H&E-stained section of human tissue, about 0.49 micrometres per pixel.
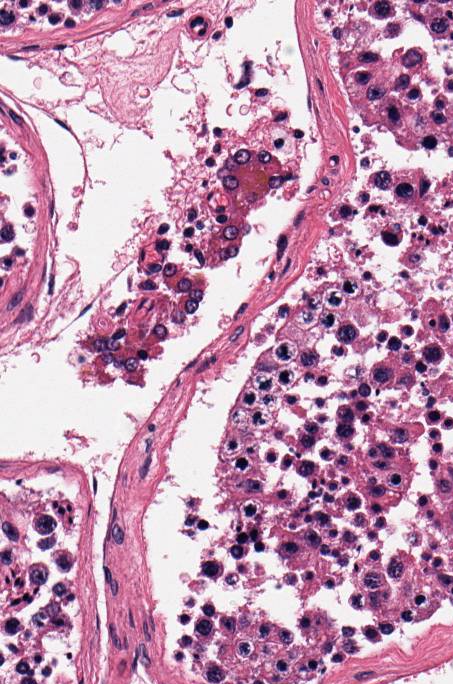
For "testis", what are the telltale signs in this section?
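Testis: what goes with it is that parts of several rounded tubules fill the field, the largest occupying most of the right half. Each tubule is bounded by a thin, layered pink wall containing flattened, elongated nuclei, and among the rounded cells lie larger cells with big round nuclei and coarse, clumped chromatin.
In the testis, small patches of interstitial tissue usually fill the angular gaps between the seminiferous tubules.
This is what sits less well with it: here the spaces between the tubules are mostly empty and white, with little stroma.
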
